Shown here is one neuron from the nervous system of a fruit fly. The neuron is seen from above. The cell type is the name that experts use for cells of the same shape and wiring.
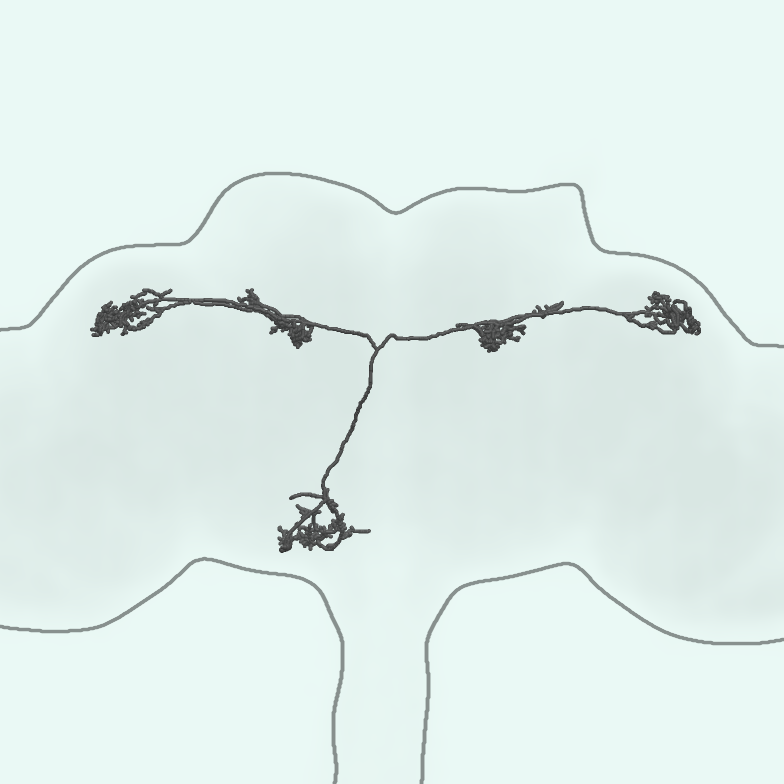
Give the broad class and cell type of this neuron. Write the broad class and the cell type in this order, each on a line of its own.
central-brain intrinsic neuron
AOTU046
